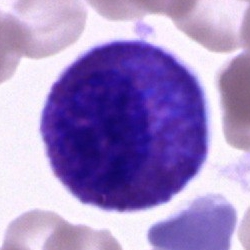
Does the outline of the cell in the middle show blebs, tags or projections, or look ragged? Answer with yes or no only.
No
